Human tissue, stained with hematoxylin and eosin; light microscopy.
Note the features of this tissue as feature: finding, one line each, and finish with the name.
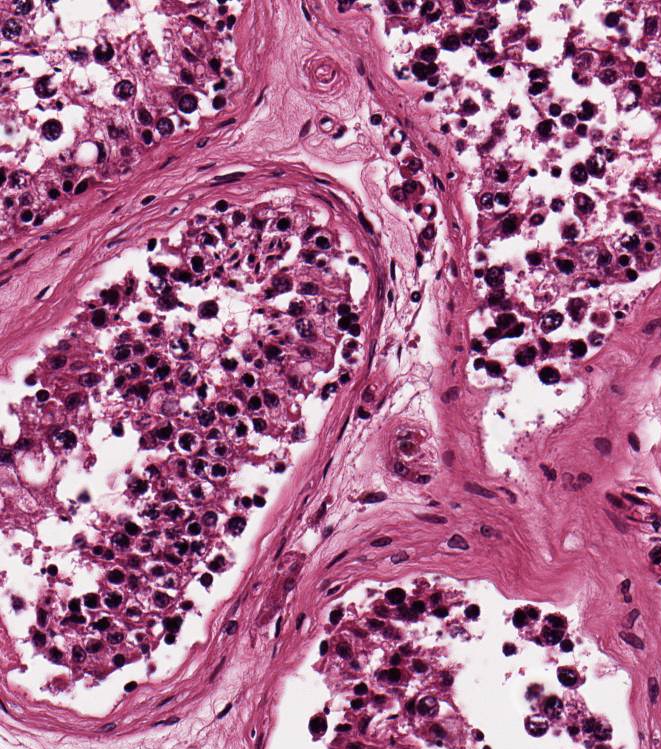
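Tubule wall: thick, layered, pink and fibrous; flattened nuclei parallel to the tubule outline
Tubule contents: loosely scattered round cells with dark round nuclei, not an orderly layered epithelium
Fat: none seen in the field
Cohesion: cells inside tubules detached and dispersed, suggesting loss of cohesion in the section
Name: testis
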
